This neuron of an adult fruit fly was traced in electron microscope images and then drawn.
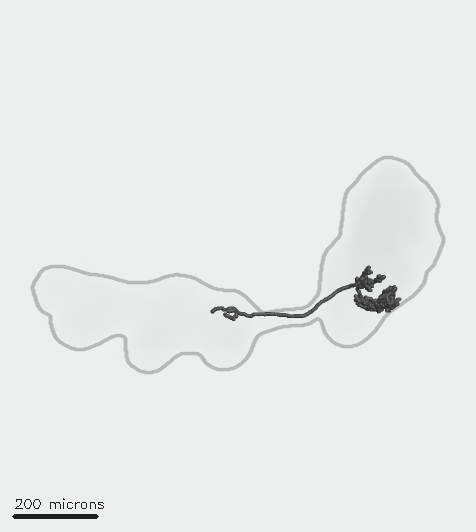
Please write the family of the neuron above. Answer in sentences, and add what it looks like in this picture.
The family is hemilineage LB7. Its broad class is descending neuron. By the scale bar it is about 450 microns wide in this view. As drawn here it is more than twice as wide as it is tall.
